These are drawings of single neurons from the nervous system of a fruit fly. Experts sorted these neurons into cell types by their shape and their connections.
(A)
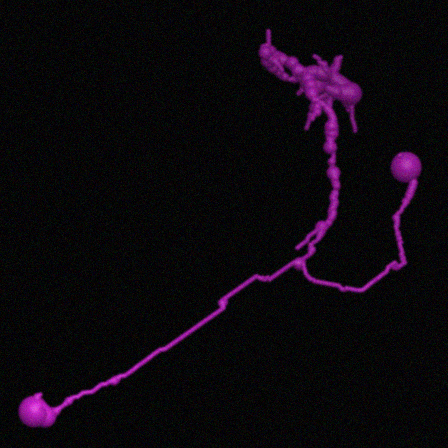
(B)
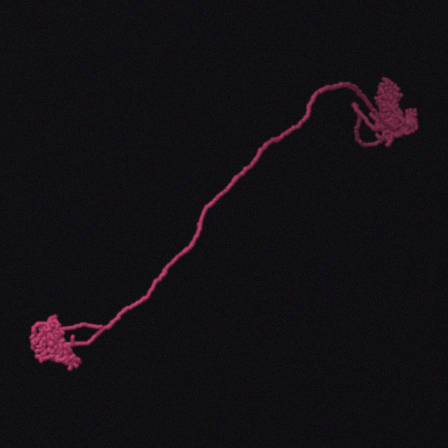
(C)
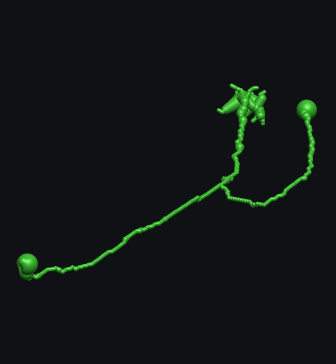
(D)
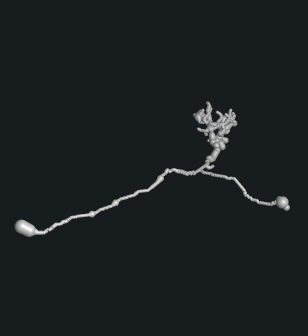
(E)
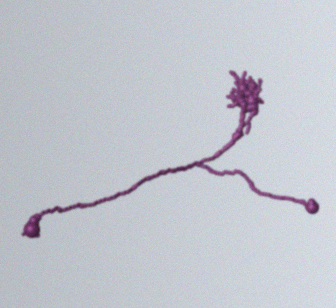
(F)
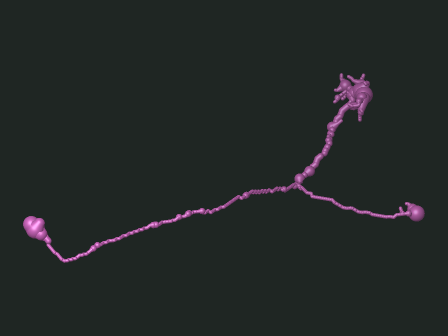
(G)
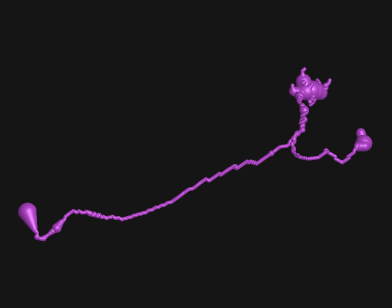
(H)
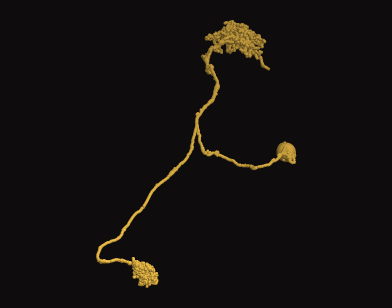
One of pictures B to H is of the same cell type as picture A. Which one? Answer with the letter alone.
C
